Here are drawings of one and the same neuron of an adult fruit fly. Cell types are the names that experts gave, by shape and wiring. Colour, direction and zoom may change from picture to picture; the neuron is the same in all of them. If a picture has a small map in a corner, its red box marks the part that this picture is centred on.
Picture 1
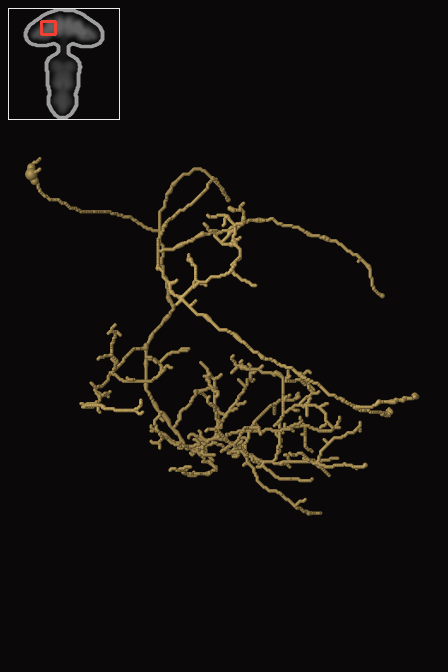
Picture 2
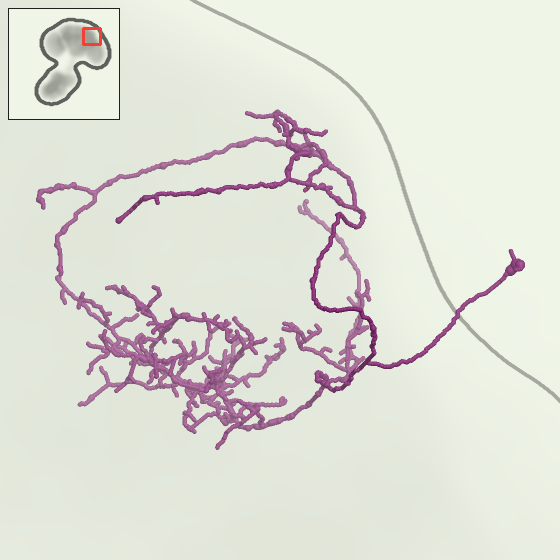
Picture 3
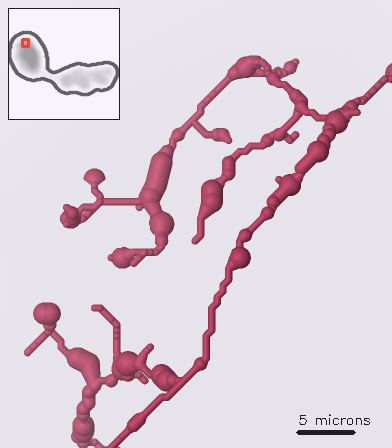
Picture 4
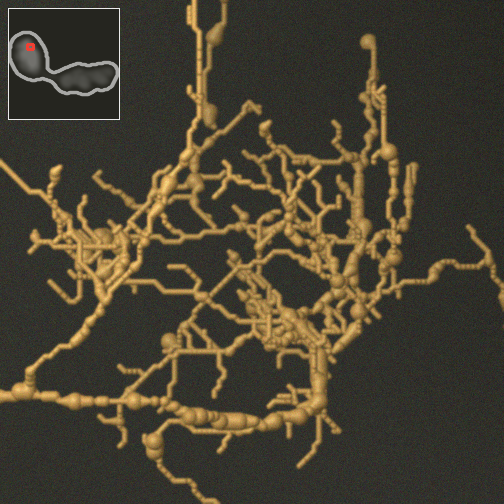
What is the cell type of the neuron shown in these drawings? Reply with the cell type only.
LHAV3e1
